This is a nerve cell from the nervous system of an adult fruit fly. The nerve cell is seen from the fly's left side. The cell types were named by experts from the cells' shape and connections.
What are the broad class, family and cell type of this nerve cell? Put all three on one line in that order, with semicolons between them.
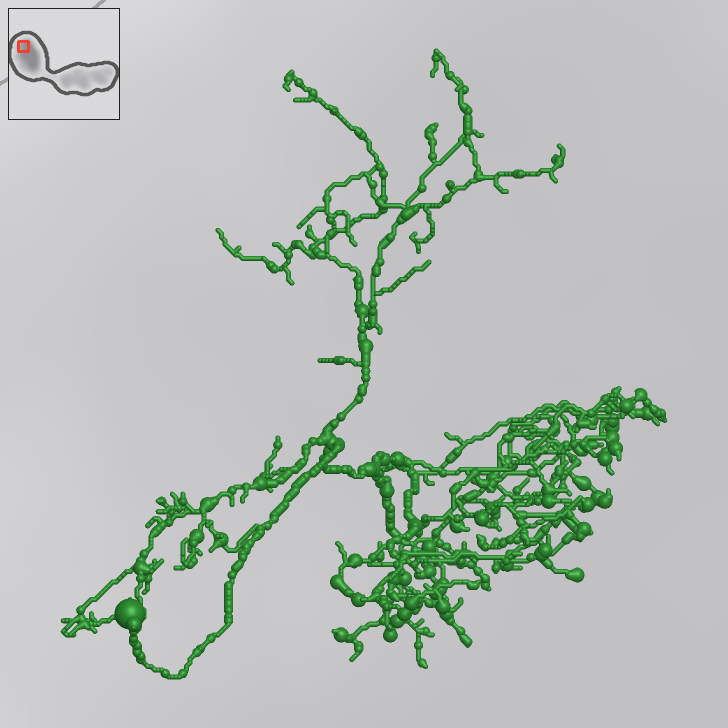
central-brain intrinsic neuron; hemilineage AOTUv4_ventral; FB6W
